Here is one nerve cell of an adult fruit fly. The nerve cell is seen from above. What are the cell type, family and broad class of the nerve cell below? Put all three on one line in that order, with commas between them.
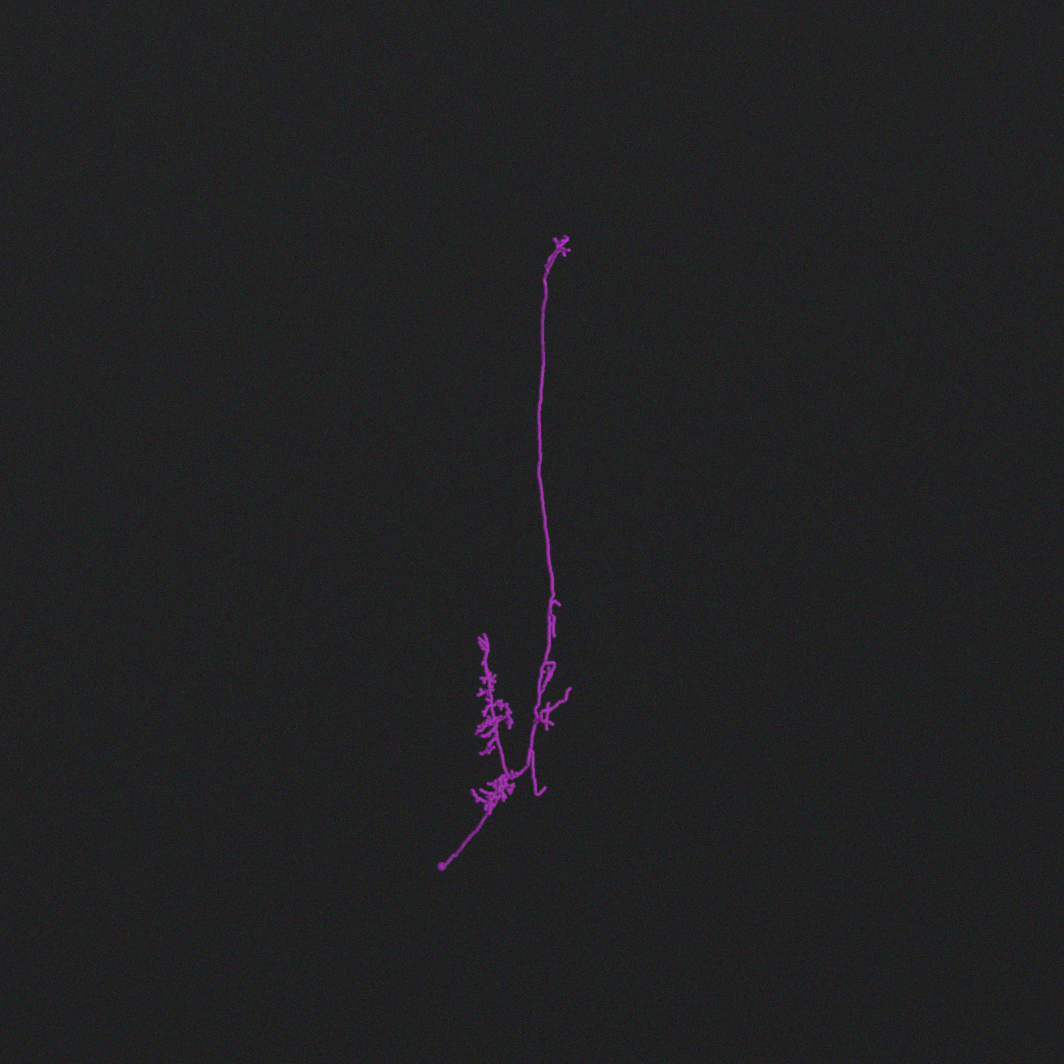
AN08B079_b, hemilineage 08B, ascending neuron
